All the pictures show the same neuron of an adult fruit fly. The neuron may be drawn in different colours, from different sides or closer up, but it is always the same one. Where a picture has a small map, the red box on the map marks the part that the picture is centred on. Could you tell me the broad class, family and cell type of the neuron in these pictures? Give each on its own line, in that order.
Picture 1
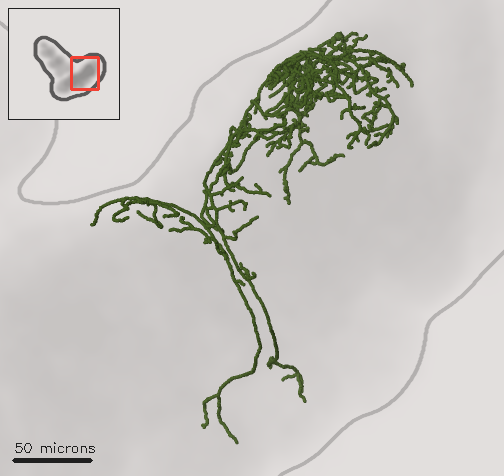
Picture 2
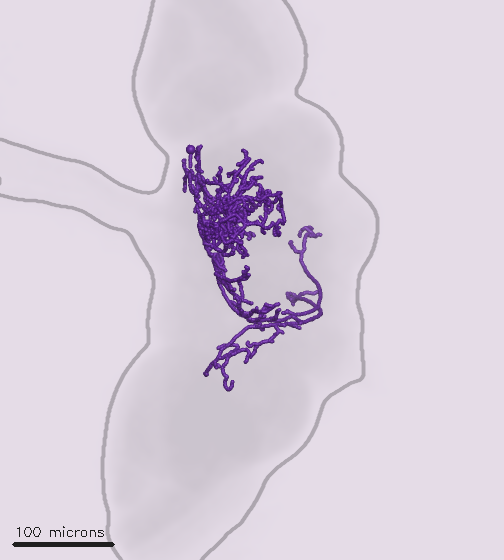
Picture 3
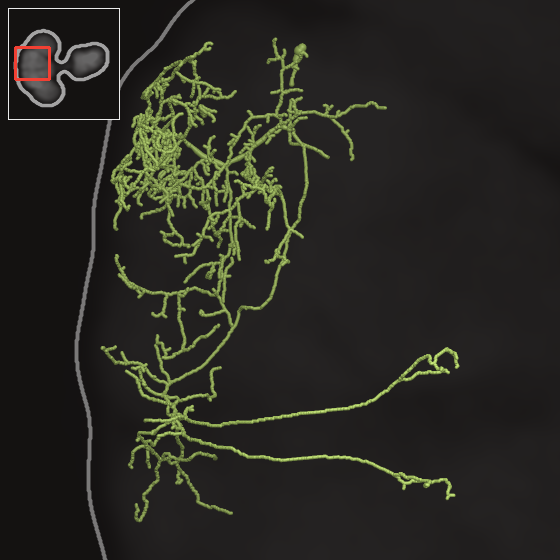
central-brain intrinsic neuron
LHPV
LHPV5i1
